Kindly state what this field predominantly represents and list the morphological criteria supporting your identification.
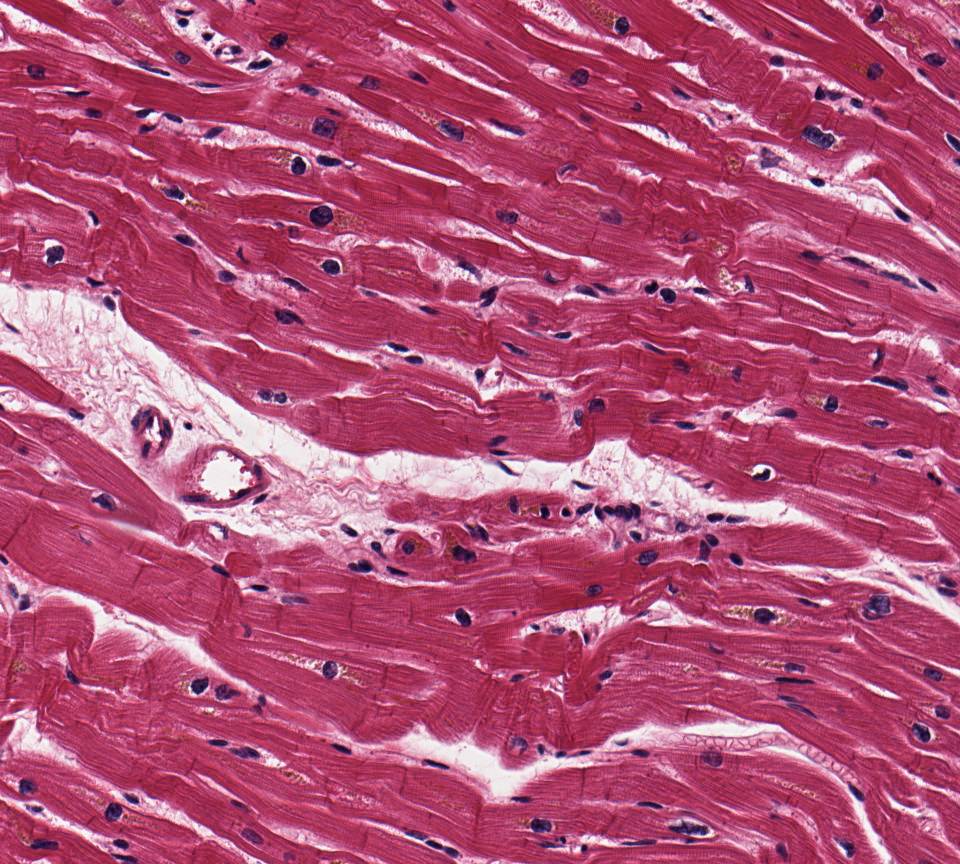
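What you're looking at is myocardium. Follow the long pink fibres as they run obliquely from upper left to lower right, and notice how they branch and join their neighbours. Look closely and you'll see fine transverse cross-striations along them.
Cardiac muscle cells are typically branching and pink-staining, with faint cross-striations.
You'll also find fine golden-brown granules gathered at the ends of many muscle nuclei.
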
